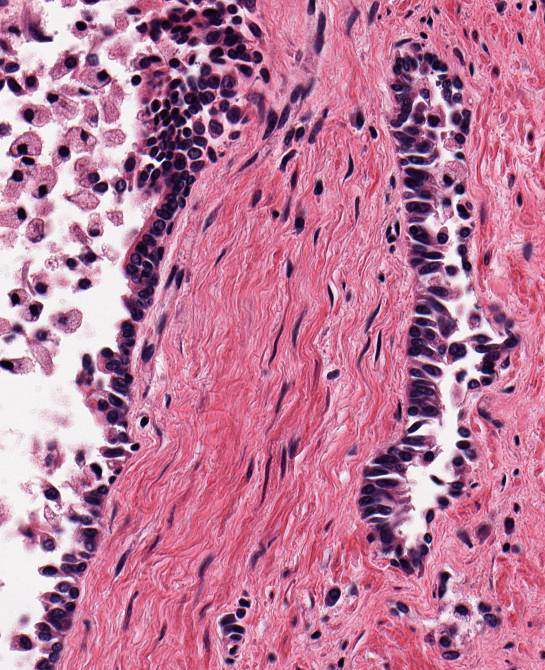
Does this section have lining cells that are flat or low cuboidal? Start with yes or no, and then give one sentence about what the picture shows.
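No. On the right, a narrow slit-like gland lumen is lined by tall columnar cells with elongated dark nuclei.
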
